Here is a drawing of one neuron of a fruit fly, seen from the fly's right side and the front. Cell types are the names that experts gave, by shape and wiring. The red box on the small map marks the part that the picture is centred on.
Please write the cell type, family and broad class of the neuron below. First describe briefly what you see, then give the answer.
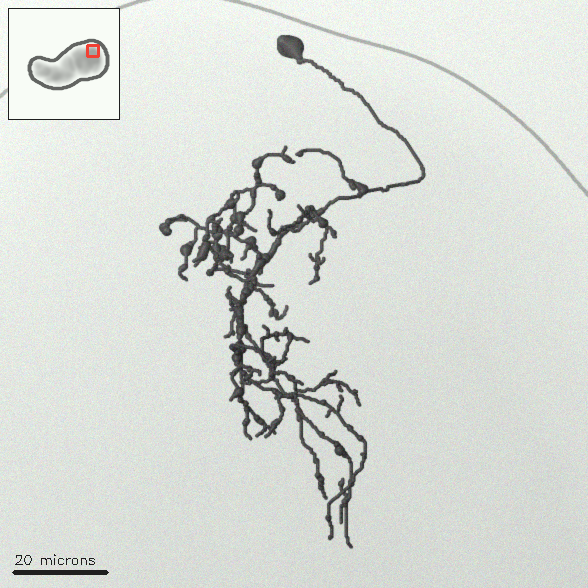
The cell body is at the top of the picture. By the scale bar it is about 110 microns tall in this view. The picture shows dozens of branch ends. The cell type is CB4196. Its family is hemilineage VLPd&p1_dorsal. This is a central-brain intrinsic neuron.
